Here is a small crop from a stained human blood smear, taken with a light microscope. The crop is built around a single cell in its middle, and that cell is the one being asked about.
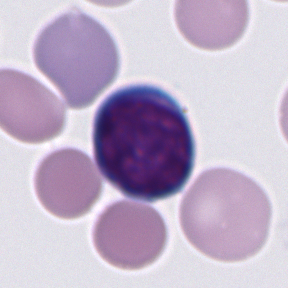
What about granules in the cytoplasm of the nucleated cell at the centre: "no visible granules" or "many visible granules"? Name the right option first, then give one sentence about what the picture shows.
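No visible granules. No granules are visible in the cytoplasm.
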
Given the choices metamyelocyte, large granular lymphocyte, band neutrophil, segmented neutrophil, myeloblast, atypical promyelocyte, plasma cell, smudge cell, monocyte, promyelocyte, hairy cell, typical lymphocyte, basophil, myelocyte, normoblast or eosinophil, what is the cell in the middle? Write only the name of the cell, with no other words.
typical lymphocyte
